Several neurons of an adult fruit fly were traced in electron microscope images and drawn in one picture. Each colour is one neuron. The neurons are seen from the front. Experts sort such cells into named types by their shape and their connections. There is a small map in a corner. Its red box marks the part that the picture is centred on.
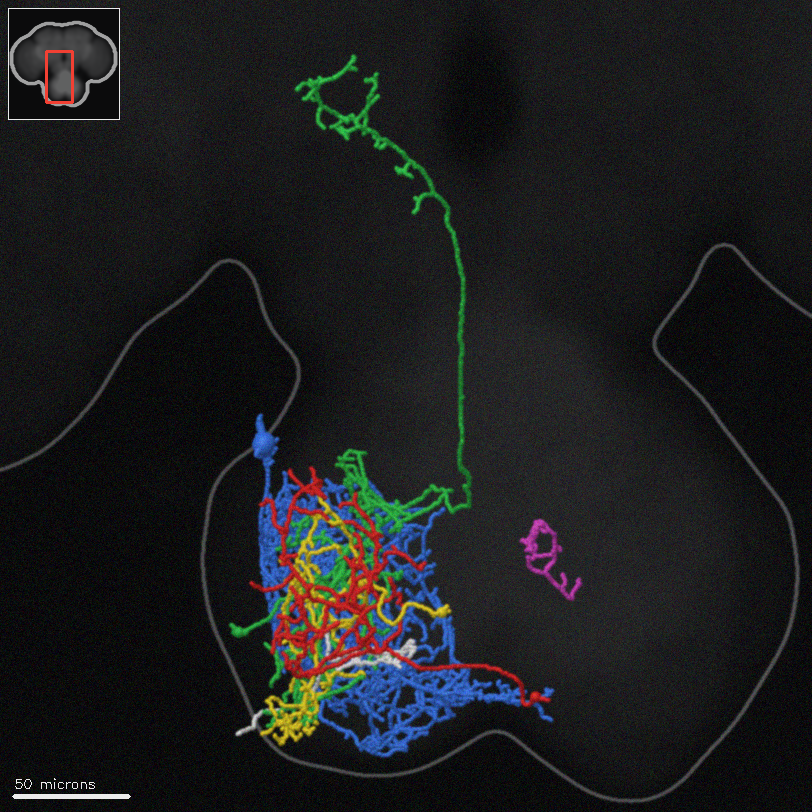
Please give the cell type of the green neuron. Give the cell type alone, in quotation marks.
"AN03B094"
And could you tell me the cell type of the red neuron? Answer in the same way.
"IN14A035"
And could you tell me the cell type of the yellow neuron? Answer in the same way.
"IN16B076"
